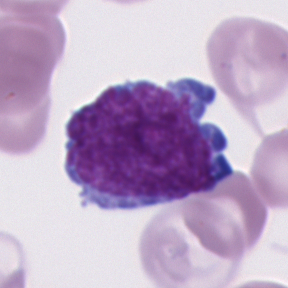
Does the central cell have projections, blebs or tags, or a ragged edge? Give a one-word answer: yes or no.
Yes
